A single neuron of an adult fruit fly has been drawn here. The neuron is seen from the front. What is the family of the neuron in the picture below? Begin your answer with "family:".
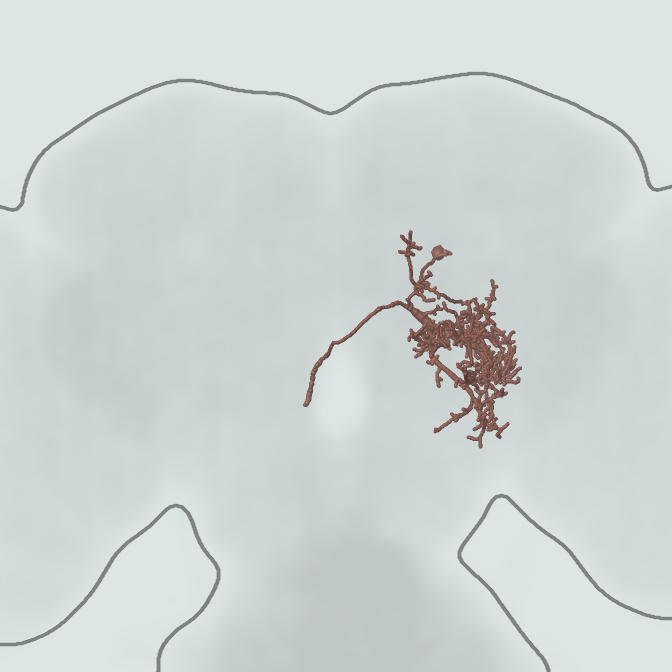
family: hemilineage 07B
